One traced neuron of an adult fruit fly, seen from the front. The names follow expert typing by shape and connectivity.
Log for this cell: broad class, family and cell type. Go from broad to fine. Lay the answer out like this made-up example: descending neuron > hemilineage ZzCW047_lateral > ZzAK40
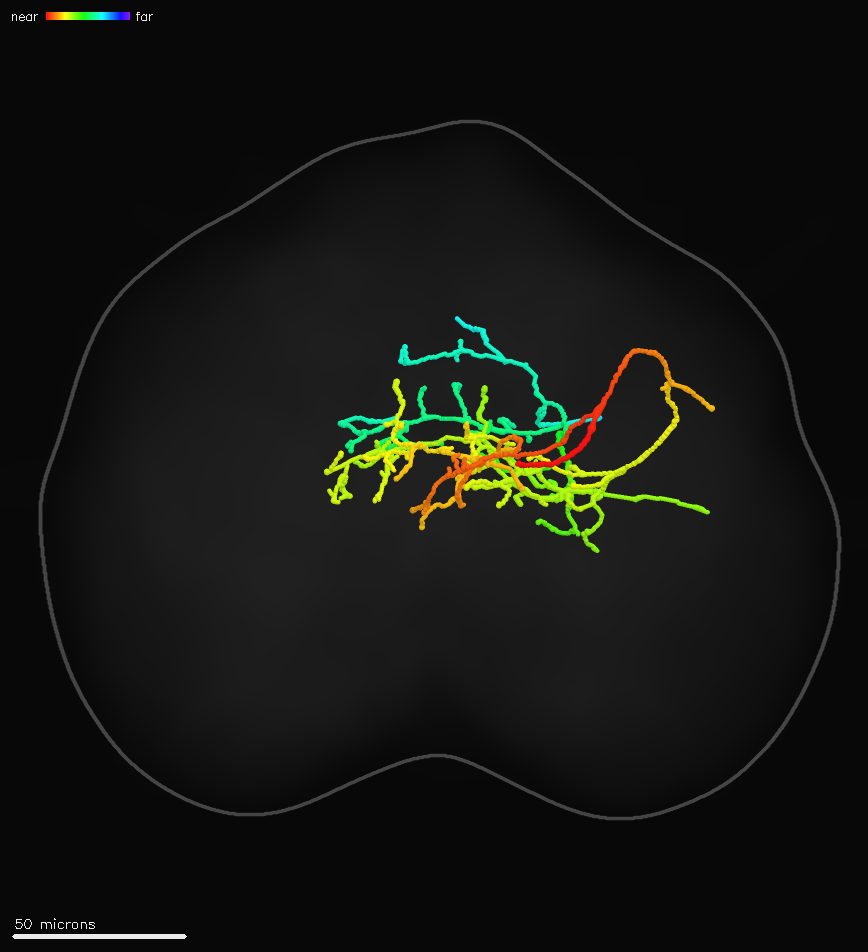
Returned: descending neuron > DNge > DNge053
